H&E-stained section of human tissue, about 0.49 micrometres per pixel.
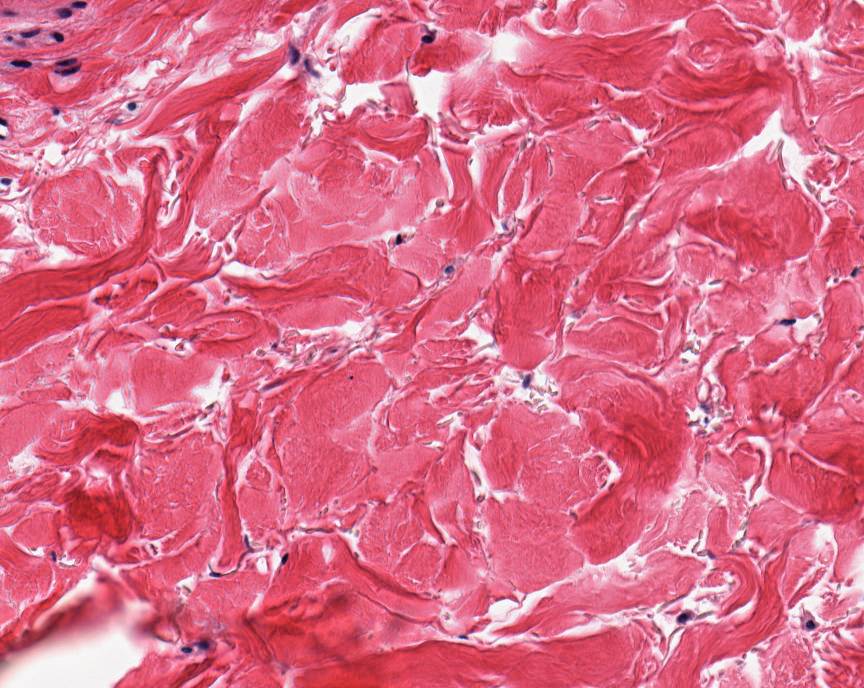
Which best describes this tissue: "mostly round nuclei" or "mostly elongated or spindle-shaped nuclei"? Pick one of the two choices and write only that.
Mostly elongated or spindle-shaped nuclei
